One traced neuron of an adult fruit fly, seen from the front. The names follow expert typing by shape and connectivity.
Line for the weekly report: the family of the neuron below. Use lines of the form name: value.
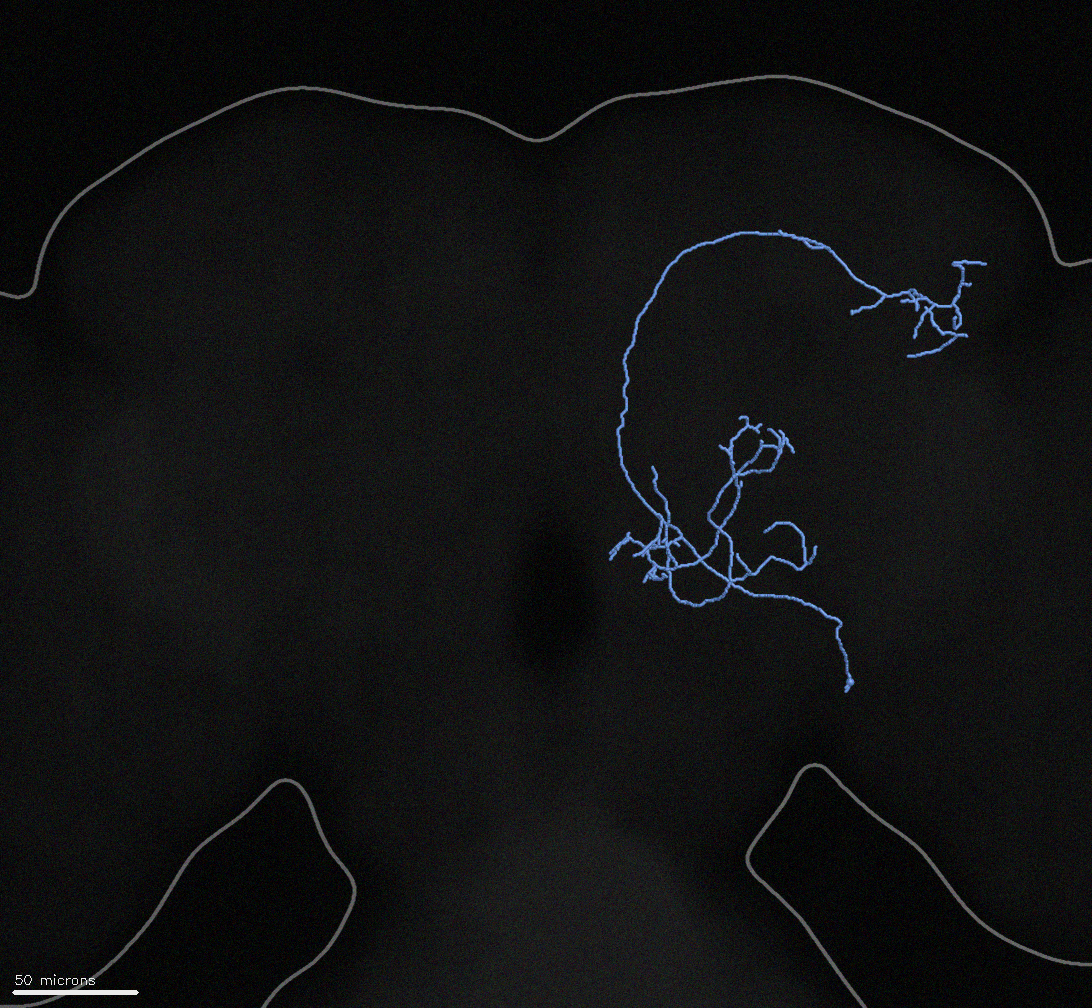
family: hemilineage ALlv1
